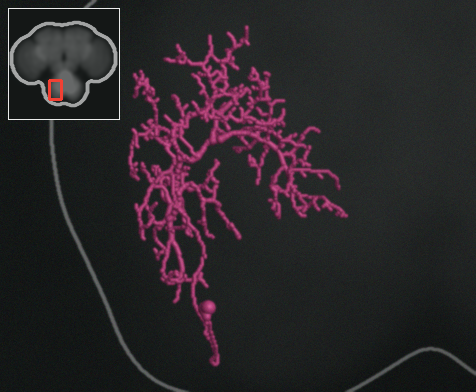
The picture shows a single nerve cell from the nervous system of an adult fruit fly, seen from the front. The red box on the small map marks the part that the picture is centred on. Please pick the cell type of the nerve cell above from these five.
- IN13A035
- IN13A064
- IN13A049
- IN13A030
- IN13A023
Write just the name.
IN13A023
